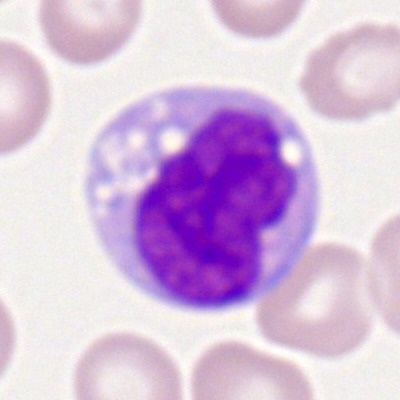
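Monocyte, stained human blood smear. Nucleus folded and indented, not split into separate lobes; placed toward the right of the cell. Cytoplasm pale blue-grey, with several clear round vacuoles left of the nucleus.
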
